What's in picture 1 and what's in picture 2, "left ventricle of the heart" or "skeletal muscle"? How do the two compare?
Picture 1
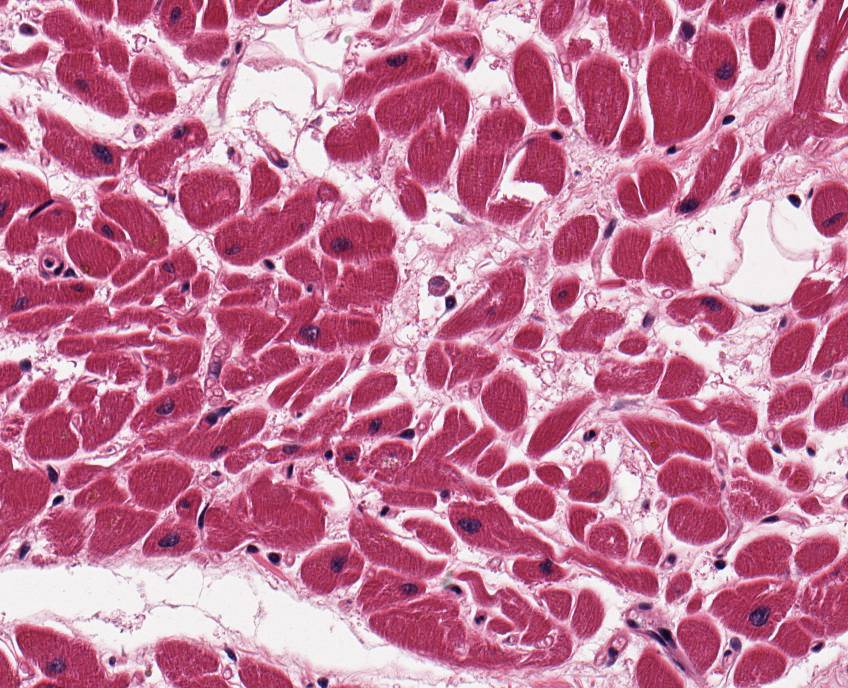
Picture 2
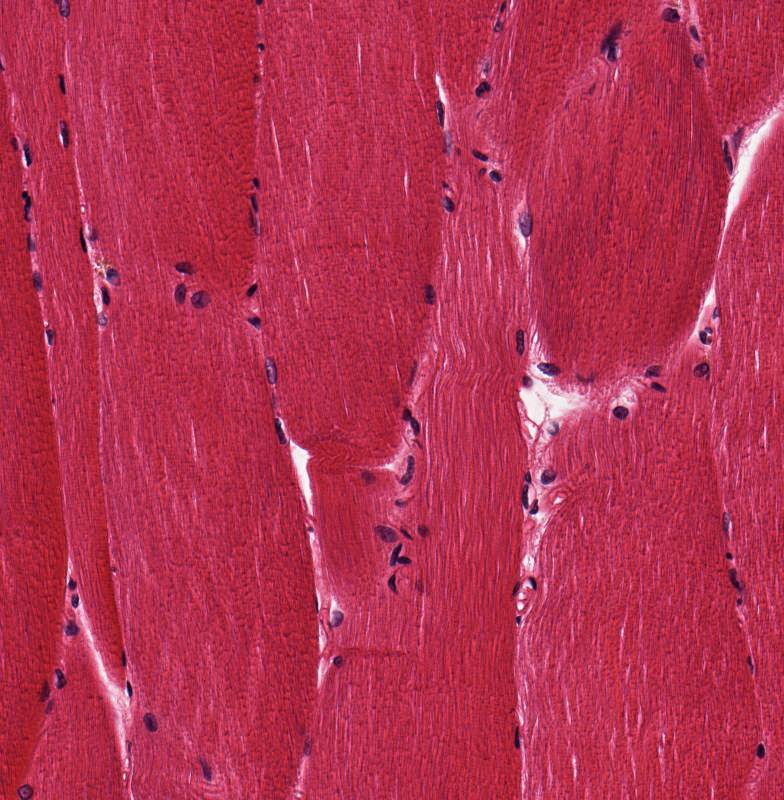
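Picture 1: left ventricle of the heart. Picture 2: skeletal muscle. Left ventricle: fibres mostly in cross or oblique section, rounded and irregular profiles, cytoplasm deep even pink filling each. Nuclei single and central where present; larger, oval and paler than the small dark nuclei between fibres. Skeletal muscle: nuclei at fibre edges along the borders, not central; small, dark purple, mostly flattened or elongated. Cytoplasm deeply eosinophilic red, fine streaks along fibre length. Small groups of dark nuclei in narrow spaces between fibres near field centre.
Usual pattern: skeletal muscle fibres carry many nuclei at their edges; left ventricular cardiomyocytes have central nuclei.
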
